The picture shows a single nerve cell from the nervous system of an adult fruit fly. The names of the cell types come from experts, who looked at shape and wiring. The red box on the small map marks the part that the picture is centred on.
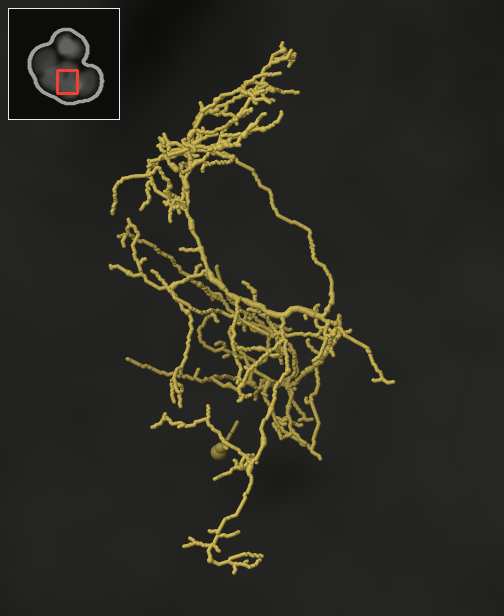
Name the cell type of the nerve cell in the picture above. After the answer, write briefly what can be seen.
The cell type is VES204m. Its broad class is central-brain intrinsic neuron. The cell body can be seen at the bottom of the picture. The picture shows dozens of branch ends.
